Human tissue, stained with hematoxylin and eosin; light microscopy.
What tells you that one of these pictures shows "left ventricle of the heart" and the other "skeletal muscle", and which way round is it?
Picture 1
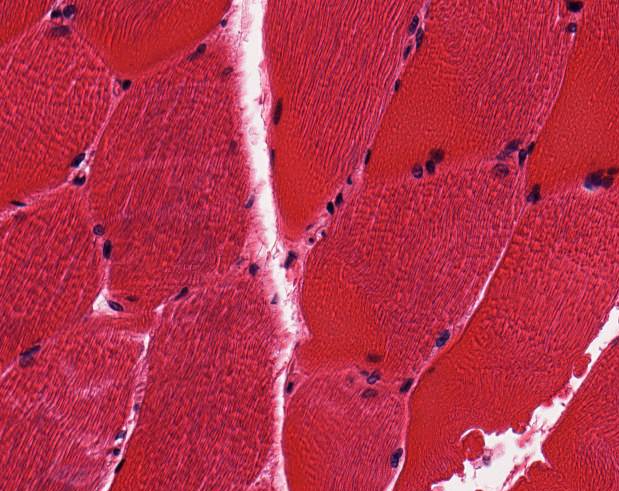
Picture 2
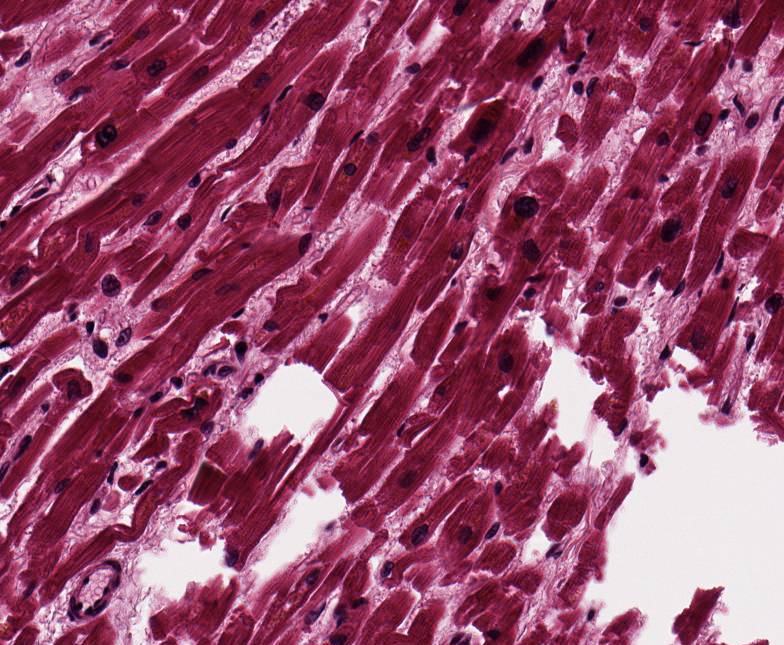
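Picture 1 is skeletal muscle, and picture 2 is the left ventricle of the heart. In the first, large, closely packed fibres cut obliquely fill the field, with rounded-polygonal outlines and deep red cytoplasm. Their small, dark blue, flattened or oval nuclei sit at the fibre edges, not the centres.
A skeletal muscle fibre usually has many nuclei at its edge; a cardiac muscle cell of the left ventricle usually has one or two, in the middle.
In picture 2 the fibres branch and join their neighbours, with pale, loose connective tissue and small dark elongated nuclei between them.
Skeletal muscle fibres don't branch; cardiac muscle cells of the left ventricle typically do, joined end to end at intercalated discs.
There's a small round vessel at lower left, and empty white gaps, the largest at lower right.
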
